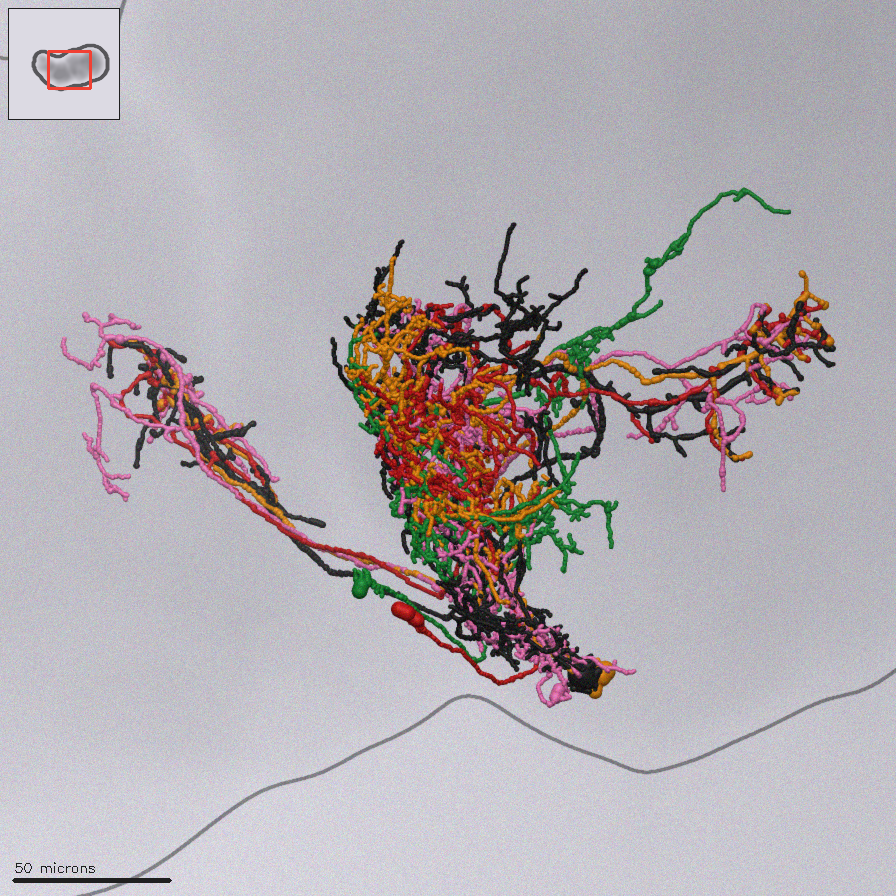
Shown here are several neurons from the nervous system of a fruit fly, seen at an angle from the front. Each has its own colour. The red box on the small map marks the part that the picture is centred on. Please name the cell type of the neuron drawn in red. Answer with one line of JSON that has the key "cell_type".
{"cell_type": "DNge072"}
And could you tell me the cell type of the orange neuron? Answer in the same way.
{"cell_type": "DNge086"}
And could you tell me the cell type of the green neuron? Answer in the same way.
{"cell_type": "GNG163"}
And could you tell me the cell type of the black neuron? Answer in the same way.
{"cell_type": "DNge033"}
